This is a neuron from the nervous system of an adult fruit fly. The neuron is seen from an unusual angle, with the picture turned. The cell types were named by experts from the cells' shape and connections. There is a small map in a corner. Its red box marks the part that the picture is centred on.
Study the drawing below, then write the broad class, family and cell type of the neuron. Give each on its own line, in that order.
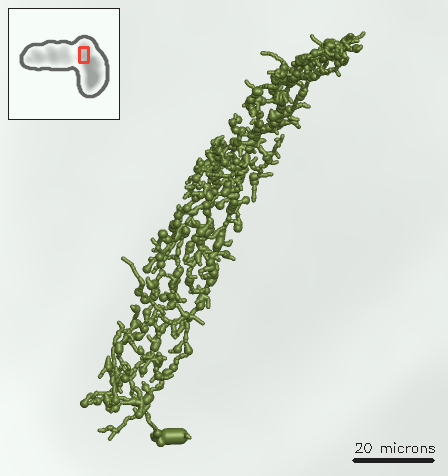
optic-lobe intrinsic neuron
Li
Li28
